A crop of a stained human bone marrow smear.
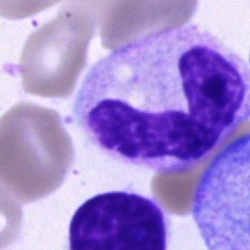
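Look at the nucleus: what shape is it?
An elongated band, bent sharply: one arm lies horizontally, the other rises along the cell's right side.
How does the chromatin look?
Dark purple and coarsely clumped, with lighter patches between the clumps.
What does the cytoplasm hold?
Fine, faint lilac granules, and a few small clear vacuoles in its upper-left part.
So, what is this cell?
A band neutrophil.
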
